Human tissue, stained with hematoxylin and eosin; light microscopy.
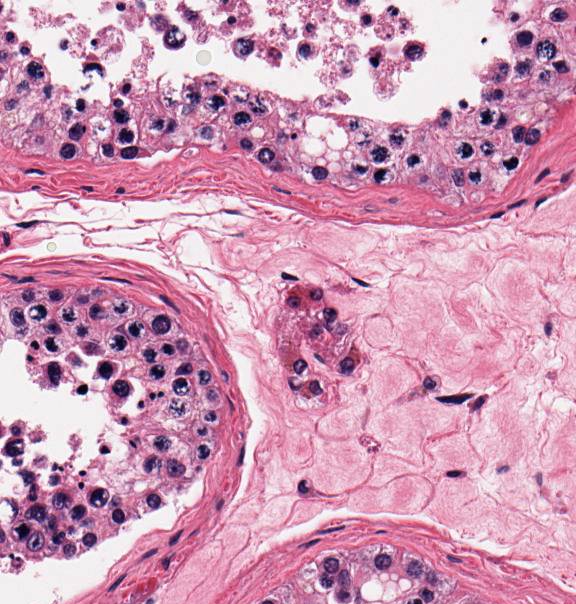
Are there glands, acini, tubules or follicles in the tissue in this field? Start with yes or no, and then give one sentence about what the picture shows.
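Yes. Parts of three tubules lie at the top, left and bottom edges of the field, with stroma between them filling the right centre.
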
